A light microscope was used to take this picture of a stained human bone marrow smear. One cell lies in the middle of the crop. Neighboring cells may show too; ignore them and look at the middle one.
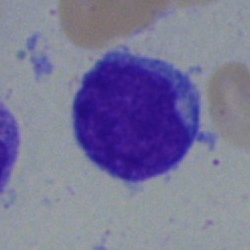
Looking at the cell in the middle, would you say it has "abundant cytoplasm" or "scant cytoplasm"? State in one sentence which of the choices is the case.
Scant cytoplasm surrounds the nucleus of this cell.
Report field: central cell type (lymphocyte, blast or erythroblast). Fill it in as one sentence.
The middle position in this crop is taken by a blast.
